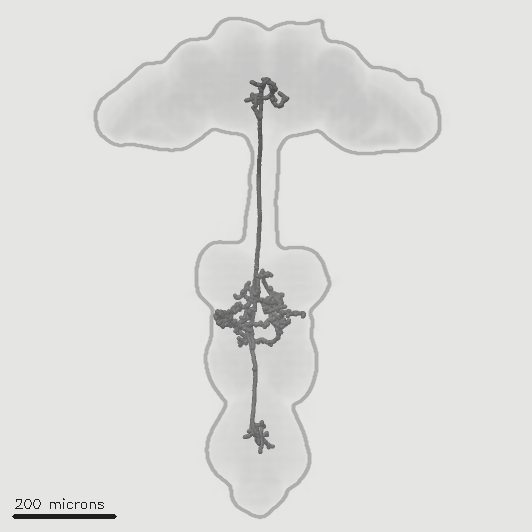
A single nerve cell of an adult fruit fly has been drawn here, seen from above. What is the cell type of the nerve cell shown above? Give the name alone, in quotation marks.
"AN05B058"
